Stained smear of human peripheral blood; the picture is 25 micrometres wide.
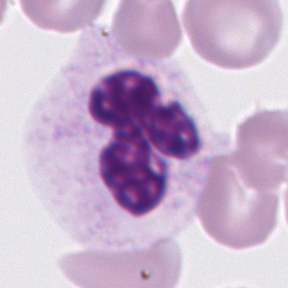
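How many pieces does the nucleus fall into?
Three lobes, all joined to one another.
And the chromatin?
Dark purple and coarsely clumped, with no nucleoli to be seen.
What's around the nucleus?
A wide rim of pale pinkish-lilac cytoplasm.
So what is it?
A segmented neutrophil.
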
